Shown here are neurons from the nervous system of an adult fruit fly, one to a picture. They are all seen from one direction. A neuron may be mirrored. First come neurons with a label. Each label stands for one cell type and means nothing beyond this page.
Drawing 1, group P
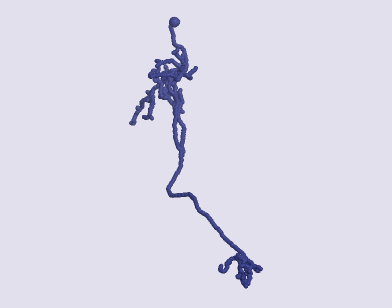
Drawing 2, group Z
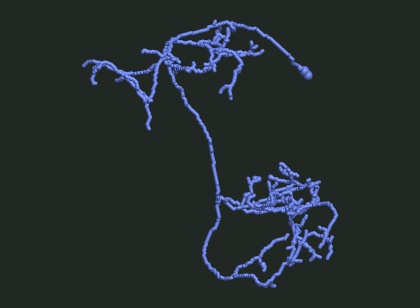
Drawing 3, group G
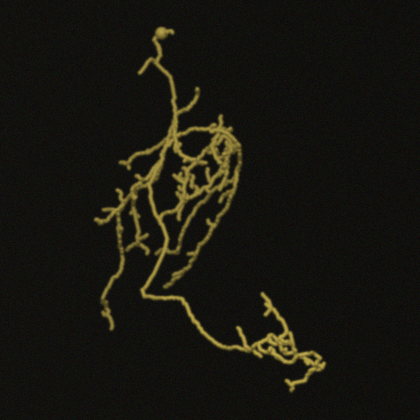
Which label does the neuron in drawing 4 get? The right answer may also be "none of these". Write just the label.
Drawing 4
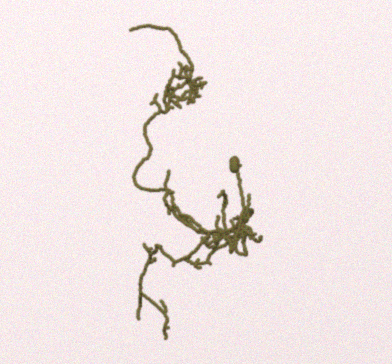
group G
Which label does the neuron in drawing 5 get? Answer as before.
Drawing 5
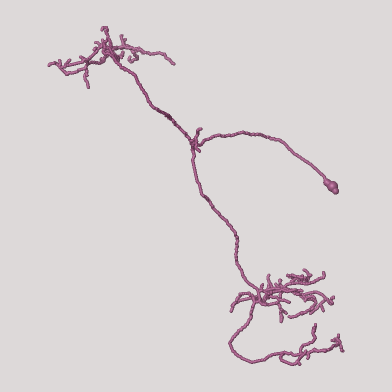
group Z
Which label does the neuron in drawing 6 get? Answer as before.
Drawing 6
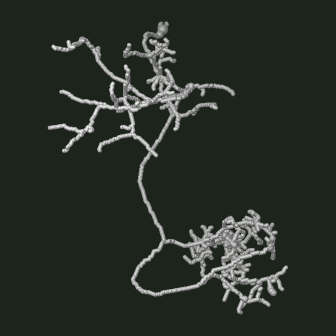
group Z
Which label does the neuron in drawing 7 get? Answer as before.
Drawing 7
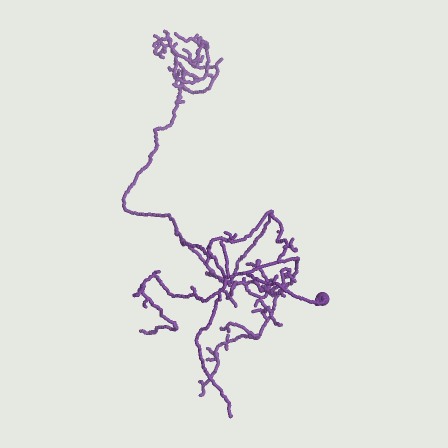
group G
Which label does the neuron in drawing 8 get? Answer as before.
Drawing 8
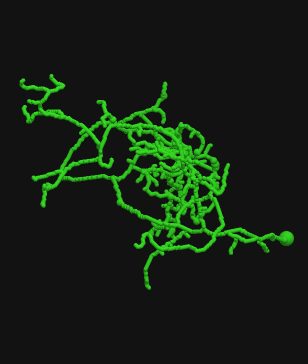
group Z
